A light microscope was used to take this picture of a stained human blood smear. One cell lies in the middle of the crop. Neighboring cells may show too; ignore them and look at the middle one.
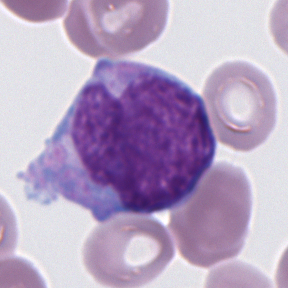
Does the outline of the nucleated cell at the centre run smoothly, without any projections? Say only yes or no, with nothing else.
No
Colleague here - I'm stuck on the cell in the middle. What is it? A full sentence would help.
The cell marked by its central position in the crop is an atypical promyelocyte.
